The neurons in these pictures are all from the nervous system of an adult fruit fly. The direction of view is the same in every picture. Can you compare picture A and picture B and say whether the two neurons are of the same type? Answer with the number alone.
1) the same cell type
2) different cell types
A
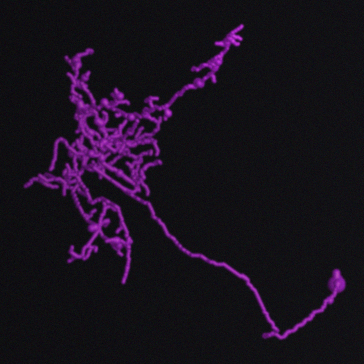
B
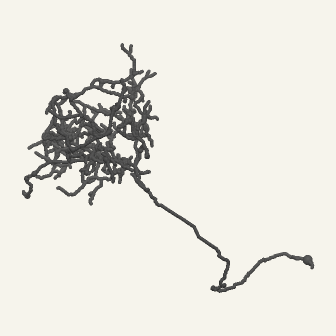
2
